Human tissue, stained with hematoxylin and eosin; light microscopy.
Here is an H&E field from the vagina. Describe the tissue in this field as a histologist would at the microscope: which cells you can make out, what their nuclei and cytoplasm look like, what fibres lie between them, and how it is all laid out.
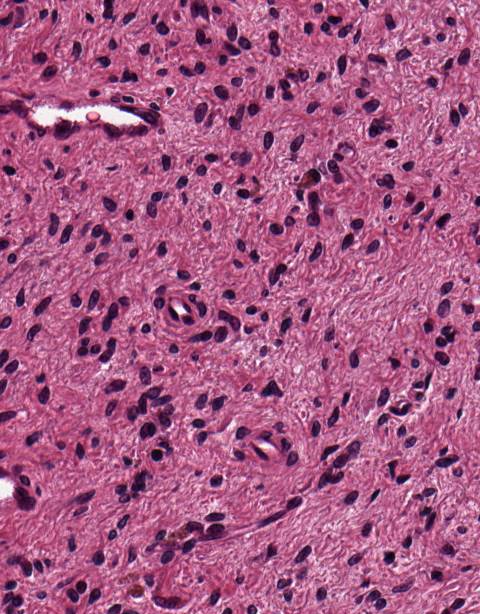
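Scattered single cells in a pink fibrillary matrix occupy the entire field; no glands, no epithelium. Nuclei mostly oval to elongated, darkly stained. Near centre, a tiny vessel ringed by cells arranged concentrically. A few small brown granules scattered among the cells.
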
